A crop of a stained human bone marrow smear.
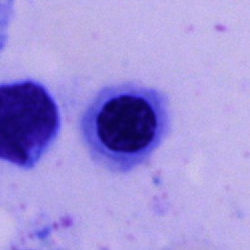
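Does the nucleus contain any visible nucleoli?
None can be seen.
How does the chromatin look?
Dark purple and dense, with a coarse, clumped look.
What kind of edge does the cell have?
A roughly round outline with a soft, hazy edge.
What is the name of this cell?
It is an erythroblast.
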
